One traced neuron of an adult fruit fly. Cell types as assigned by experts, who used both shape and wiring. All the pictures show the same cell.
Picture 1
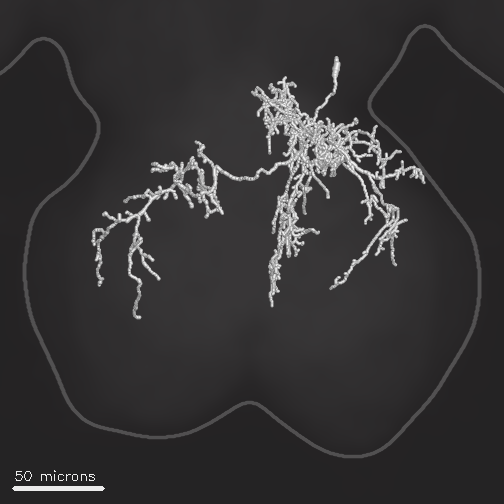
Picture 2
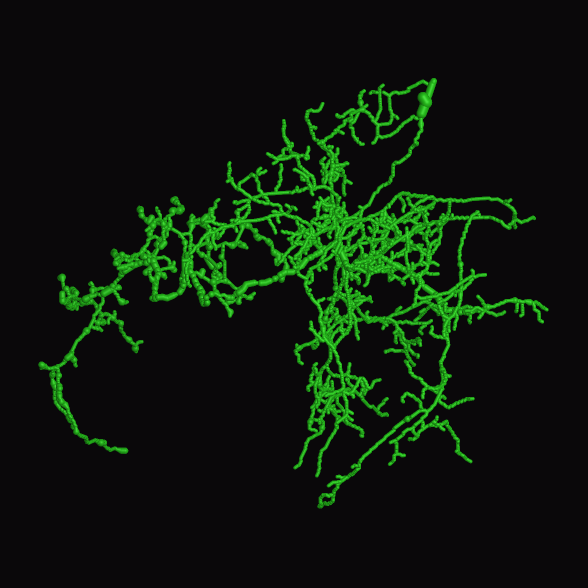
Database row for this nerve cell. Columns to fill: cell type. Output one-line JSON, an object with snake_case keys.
{"cell_type": "INXXX115"}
